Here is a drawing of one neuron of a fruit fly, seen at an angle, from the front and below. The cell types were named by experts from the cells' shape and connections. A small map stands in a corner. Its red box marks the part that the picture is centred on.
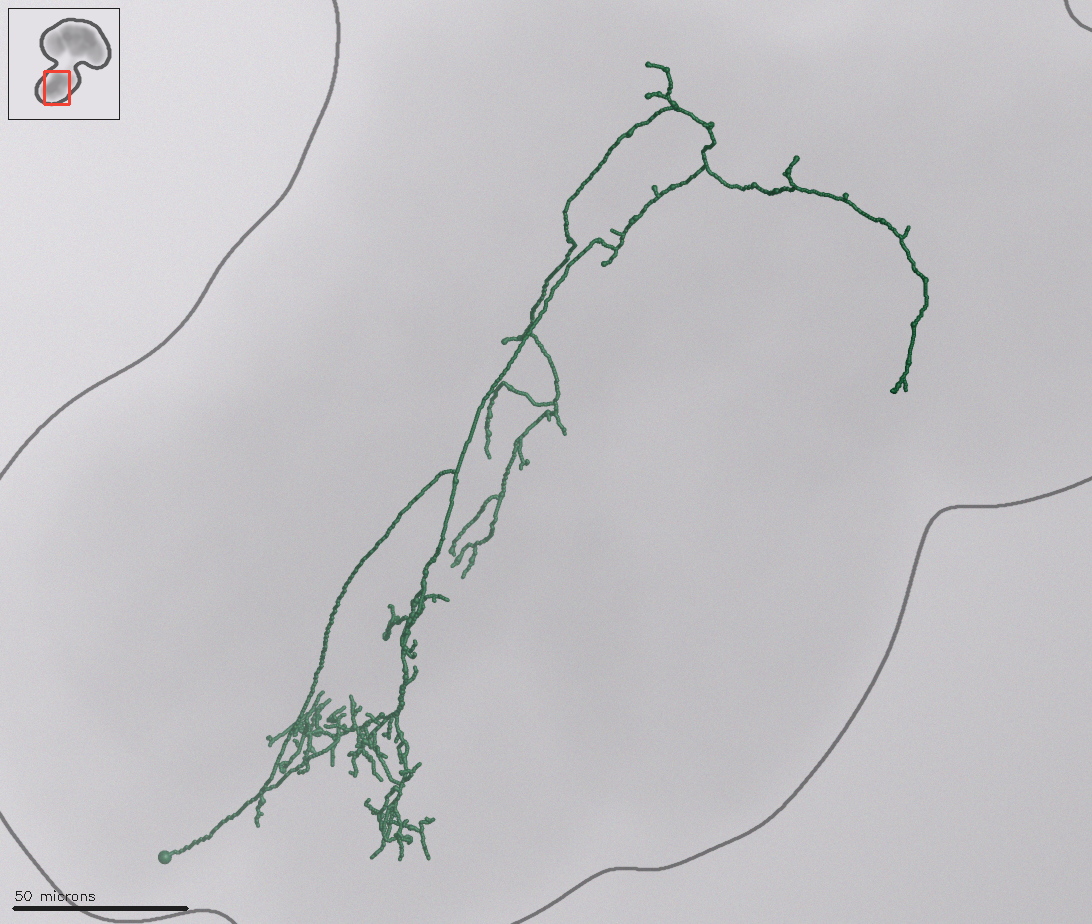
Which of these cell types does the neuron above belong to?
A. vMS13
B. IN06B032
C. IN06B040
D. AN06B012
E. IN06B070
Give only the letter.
E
